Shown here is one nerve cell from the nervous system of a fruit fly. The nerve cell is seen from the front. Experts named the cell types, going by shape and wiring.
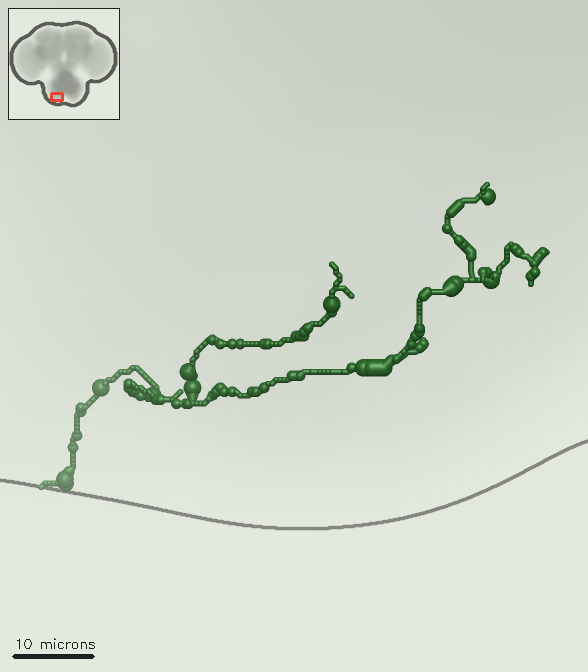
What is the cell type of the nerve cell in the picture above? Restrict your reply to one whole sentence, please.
A cell of type SNta42 is what this nerve cell is.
